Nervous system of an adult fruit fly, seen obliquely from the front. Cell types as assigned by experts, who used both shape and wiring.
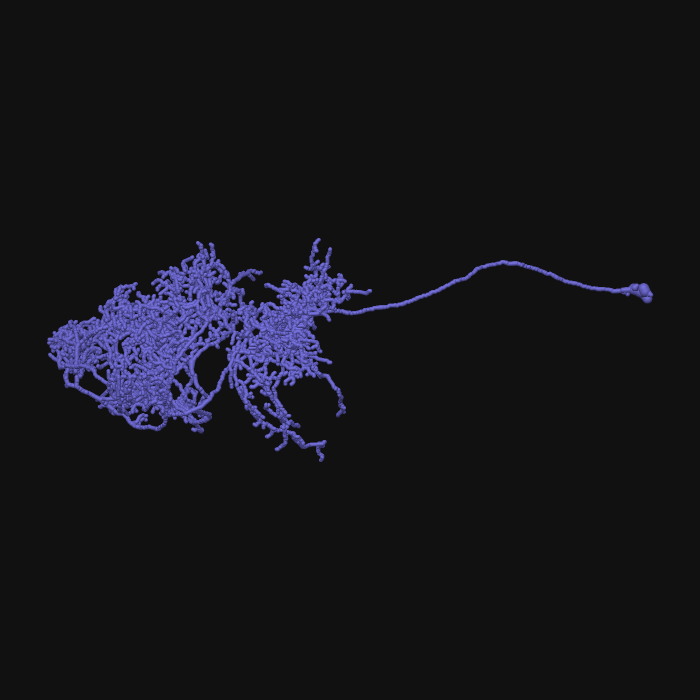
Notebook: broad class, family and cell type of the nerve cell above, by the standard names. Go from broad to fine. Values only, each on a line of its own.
central-brain intrinsic neuron
class DAN
PPL102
